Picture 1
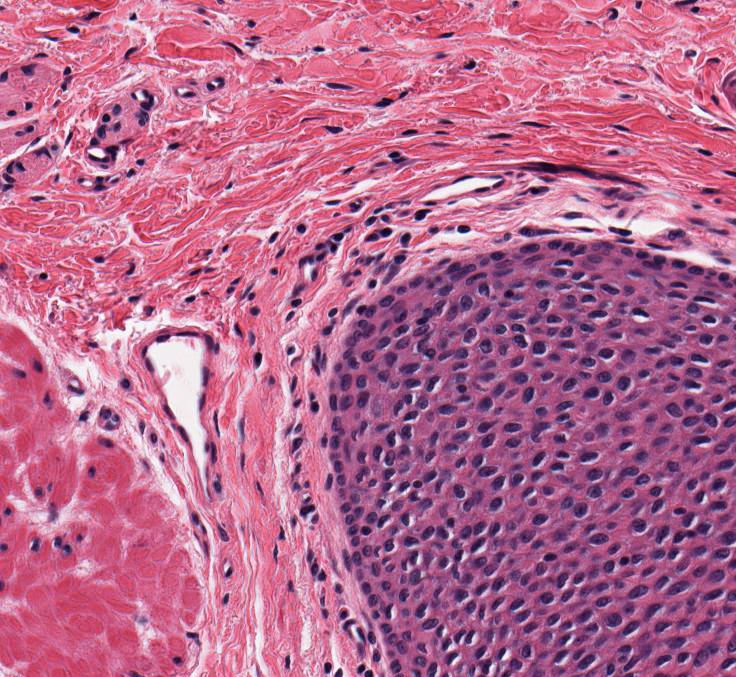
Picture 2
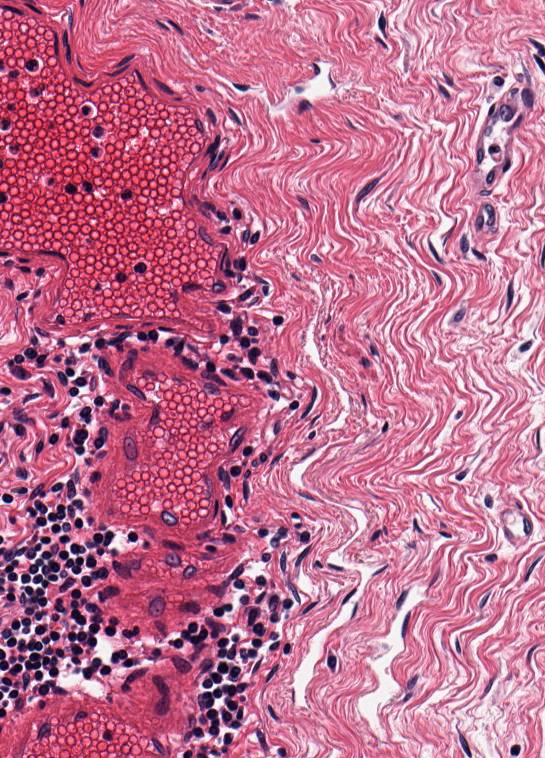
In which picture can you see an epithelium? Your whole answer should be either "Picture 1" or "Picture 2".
Picture 1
